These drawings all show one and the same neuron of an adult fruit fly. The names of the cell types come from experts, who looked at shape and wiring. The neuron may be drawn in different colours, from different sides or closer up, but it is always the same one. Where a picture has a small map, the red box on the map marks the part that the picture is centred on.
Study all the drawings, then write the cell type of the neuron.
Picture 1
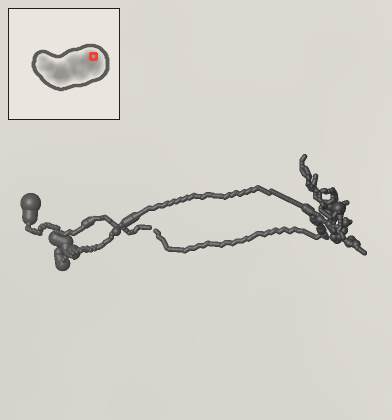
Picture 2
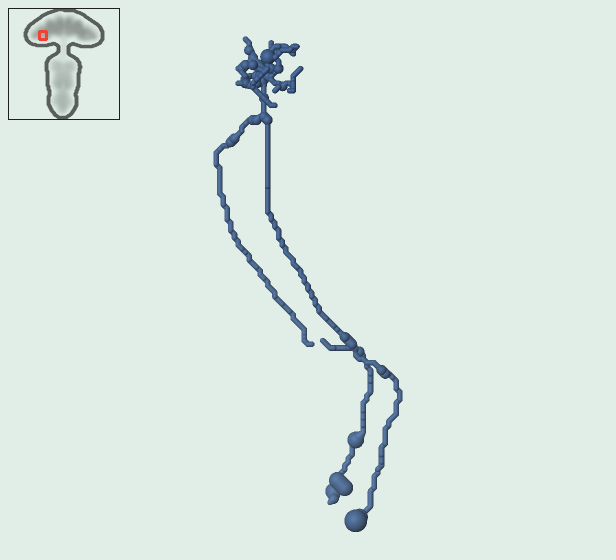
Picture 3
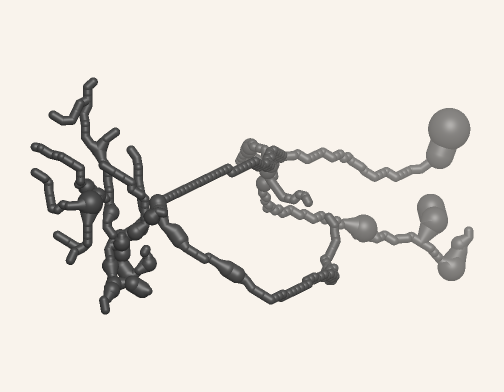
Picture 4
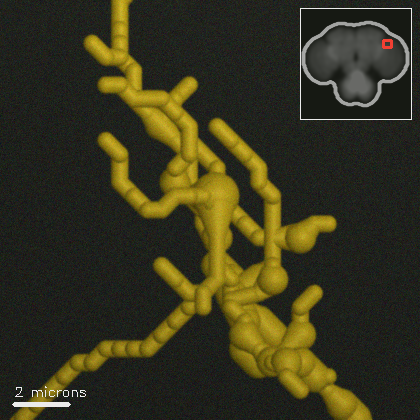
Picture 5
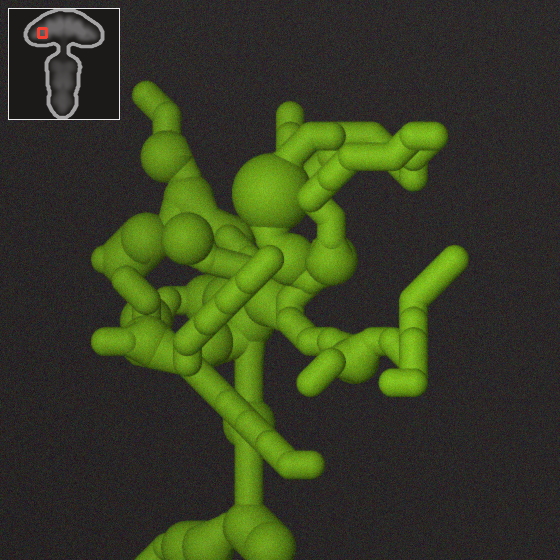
T4d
